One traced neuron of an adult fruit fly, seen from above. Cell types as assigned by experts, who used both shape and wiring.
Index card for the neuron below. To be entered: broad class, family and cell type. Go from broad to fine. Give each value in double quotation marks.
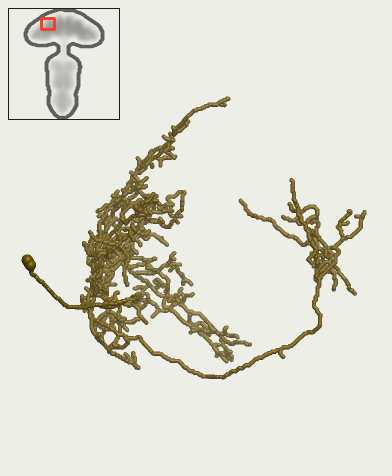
"central-brain intrinsic neuron", "hemilineage VLPl4_anterior", "AVLP393"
